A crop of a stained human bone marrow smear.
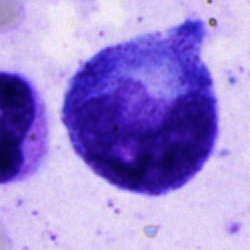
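Promyelocyte, central cell. Outline roughly round. Most of the cell stains deep blue-purple; a paler whitish-lilac area lies in its upper middle. Border between nucleus and cytoplasm not clearly made out.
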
